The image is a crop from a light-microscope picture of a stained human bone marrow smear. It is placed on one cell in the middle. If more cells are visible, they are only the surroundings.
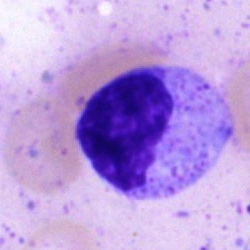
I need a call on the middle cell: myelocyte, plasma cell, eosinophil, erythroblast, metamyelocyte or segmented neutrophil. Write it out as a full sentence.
What the crop centres on is a myelocyte.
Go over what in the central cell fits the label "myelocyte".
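Look at the cytoplasm first: it makes a moderate pale lilac area on the right side of this myelocyte, with the nucleus lying toward the left.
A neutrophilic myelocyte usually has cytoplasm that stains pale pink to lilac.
That pale lilac tint fits.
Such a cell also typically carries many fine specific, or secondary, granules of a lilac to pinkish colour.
The fine granules scattered through this cytoplasm go with that.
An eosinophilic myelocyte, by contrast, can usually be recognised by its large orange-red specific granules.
The granules here are fine and reddish-purple, not large and orange-red, so that pattern is not what we have. The outline, for its part, is round and smooth.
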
